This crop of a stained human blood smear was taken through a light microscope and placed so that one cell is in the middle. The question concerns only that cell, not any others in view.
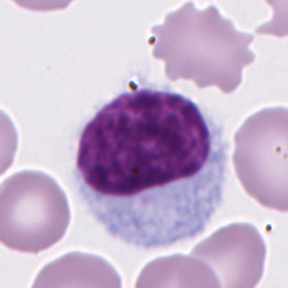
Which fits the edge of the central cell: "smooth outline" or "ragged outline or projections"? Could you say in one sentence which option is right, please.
This cell's outline is not smooth but rough.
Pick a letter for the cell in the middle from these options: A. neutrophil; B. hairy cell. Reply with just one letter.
B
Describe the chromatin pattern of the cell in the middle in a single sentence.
The chromatin in this nucleus is coarsely clumped.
